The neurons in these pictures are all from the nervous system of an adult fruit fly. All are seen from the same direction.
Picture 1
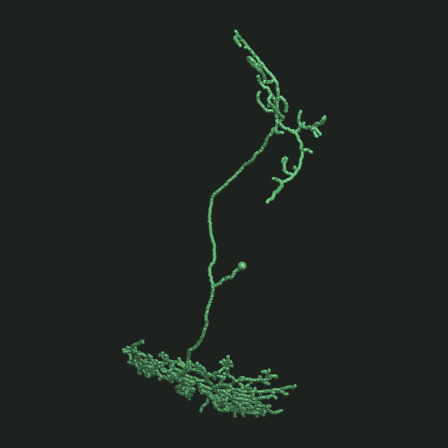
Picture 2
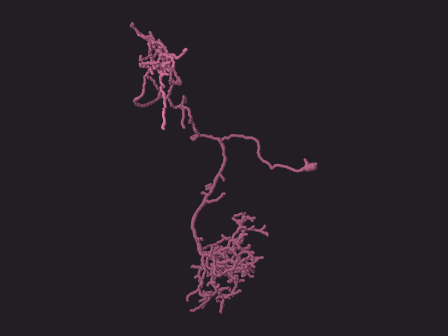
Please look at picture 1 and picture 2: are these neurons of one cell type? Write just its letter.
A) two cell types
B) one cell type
A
